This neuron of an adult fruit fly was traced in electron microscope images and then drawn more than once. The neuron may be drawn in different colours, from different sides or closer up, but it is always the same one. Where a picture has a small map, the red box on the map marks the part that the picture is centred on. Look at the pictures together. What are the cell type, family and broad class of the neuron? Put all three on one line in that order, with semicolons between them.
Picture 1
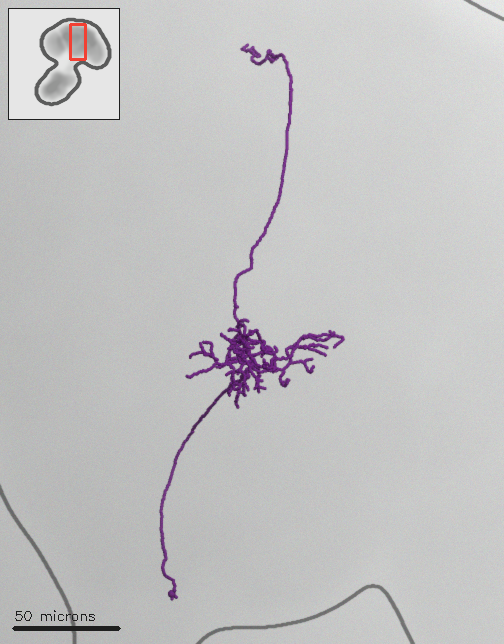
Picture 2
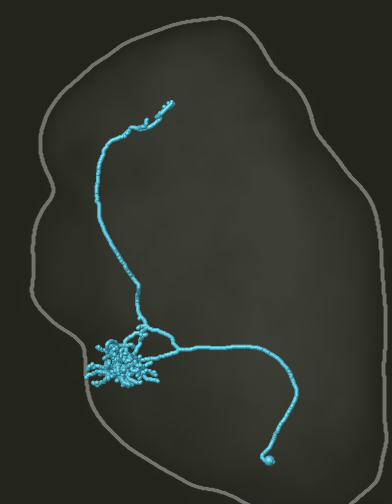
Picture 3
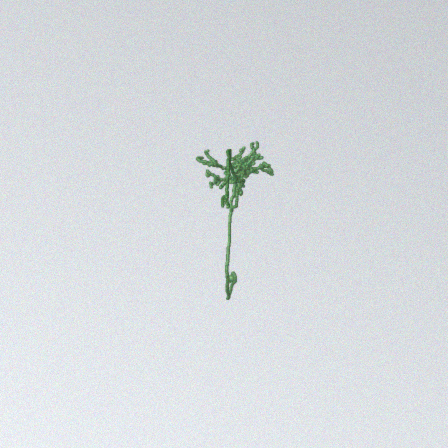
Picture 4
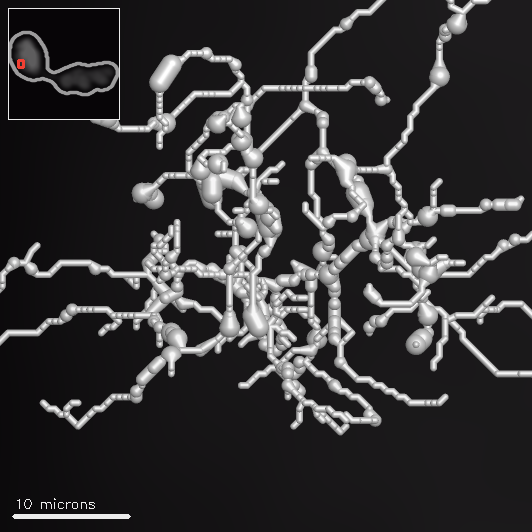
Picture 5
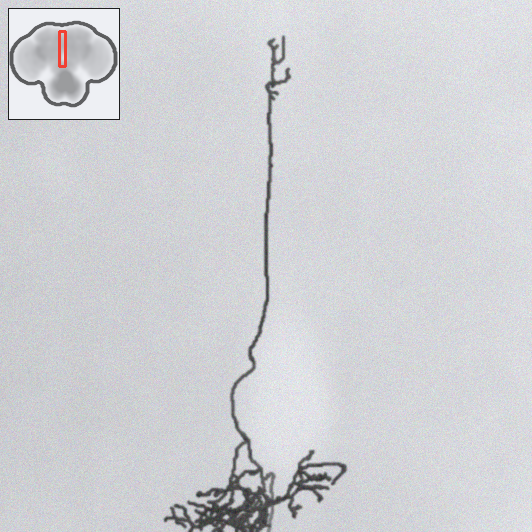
PRW026; hemilineage LB5; central-brain intrinsic neuron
